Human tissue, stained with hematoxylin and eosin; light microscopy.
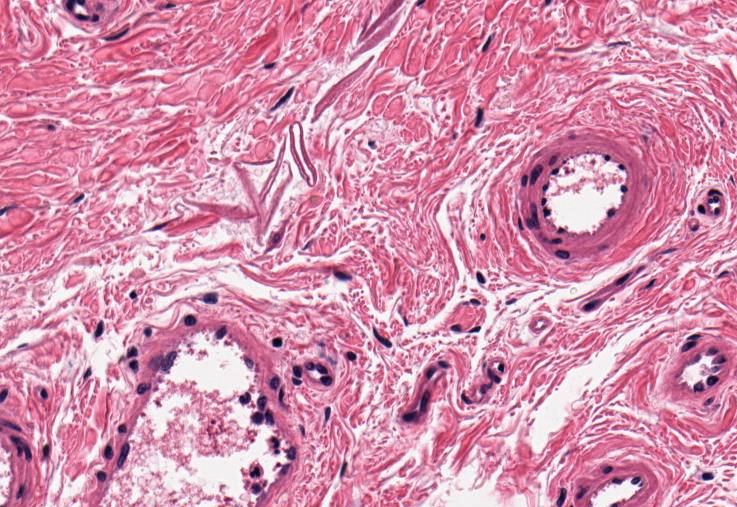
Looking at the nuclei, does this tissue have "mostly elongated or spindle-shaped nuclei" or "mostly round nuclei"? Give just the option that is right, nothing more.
Mostly elongated or spindle-shaped nuclei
